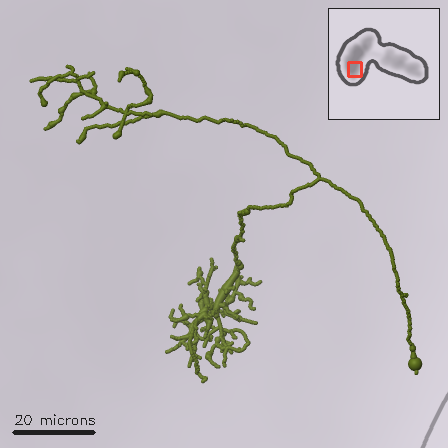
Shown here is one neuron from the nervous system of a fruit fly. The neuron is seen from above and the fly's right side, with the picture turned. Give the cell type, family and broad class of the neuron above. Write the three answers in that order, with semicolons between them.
LC18; hemilineage VPNp2; visual projection neuron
